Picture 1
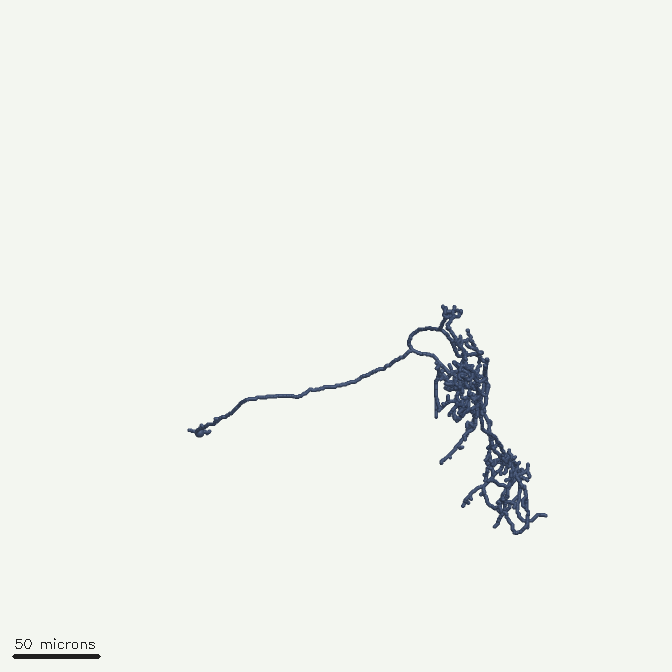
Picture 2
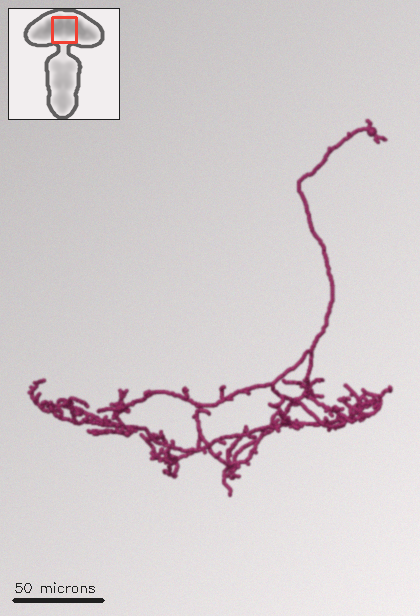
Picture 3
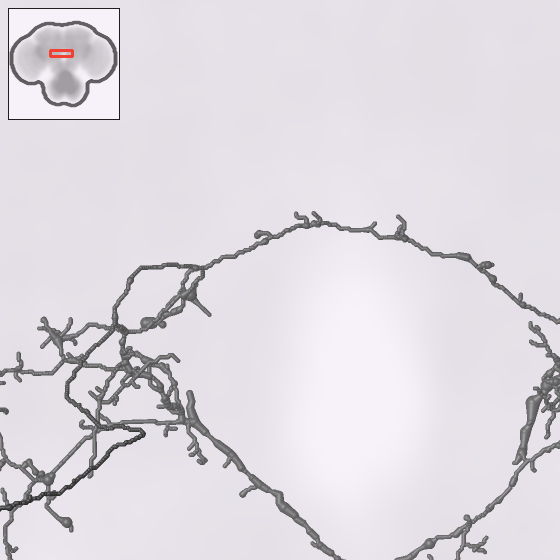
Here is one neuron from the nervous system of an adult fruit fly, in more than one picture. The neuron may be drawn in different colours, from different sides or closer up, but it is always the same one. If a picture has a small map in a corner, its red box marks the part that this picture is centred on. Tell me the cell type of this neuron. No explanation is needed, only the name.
PS324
